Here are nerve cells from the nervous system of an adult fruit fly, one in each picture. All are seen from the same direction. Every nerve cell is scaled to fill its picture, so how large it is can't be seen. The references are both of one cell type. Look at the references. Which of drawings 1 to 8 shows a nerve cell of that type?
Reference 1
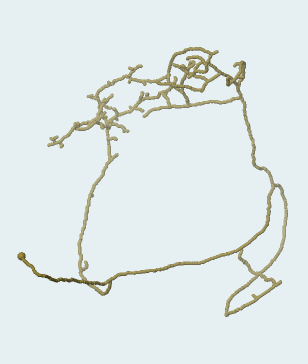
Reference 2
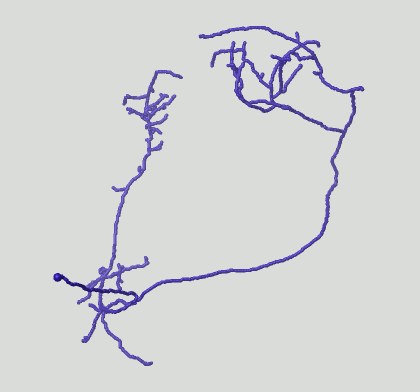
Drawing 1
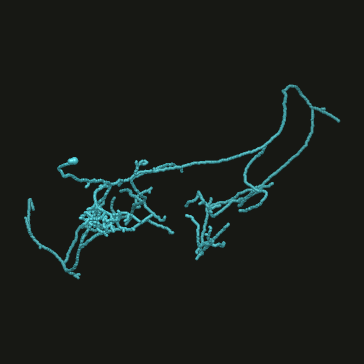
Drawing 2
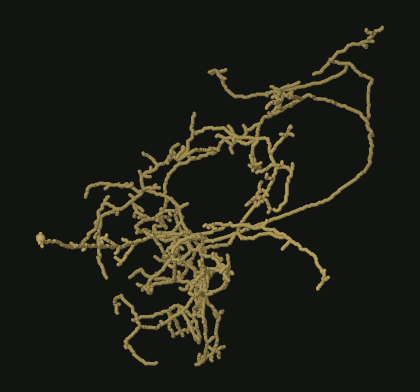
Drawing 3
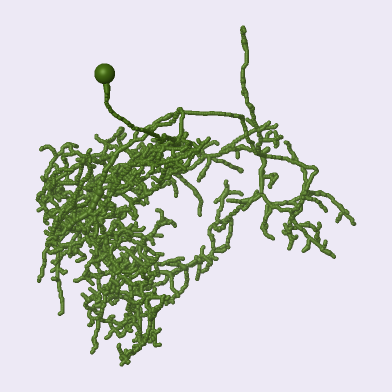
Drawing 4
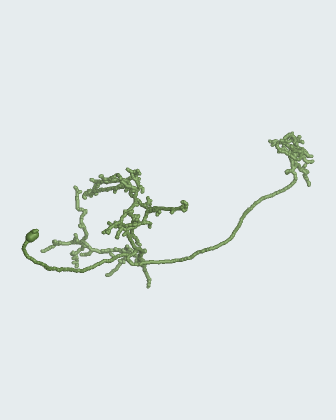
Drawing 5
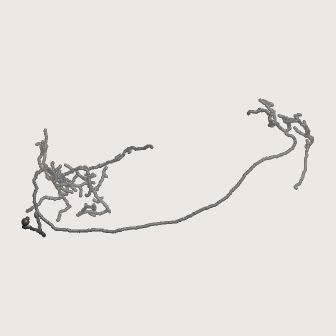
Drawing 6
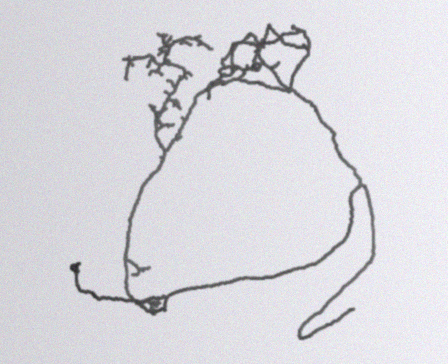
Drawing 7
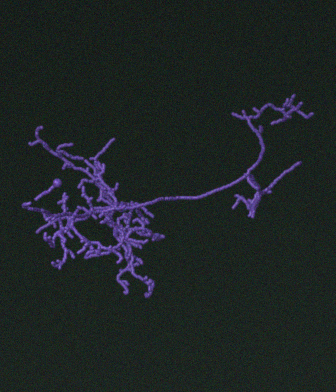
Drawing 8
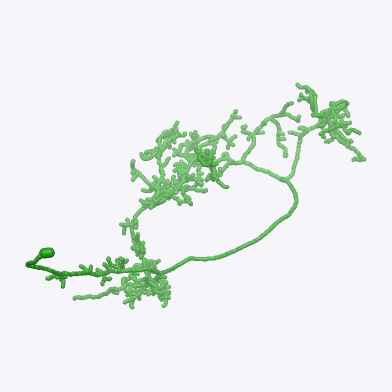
Drawing 6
